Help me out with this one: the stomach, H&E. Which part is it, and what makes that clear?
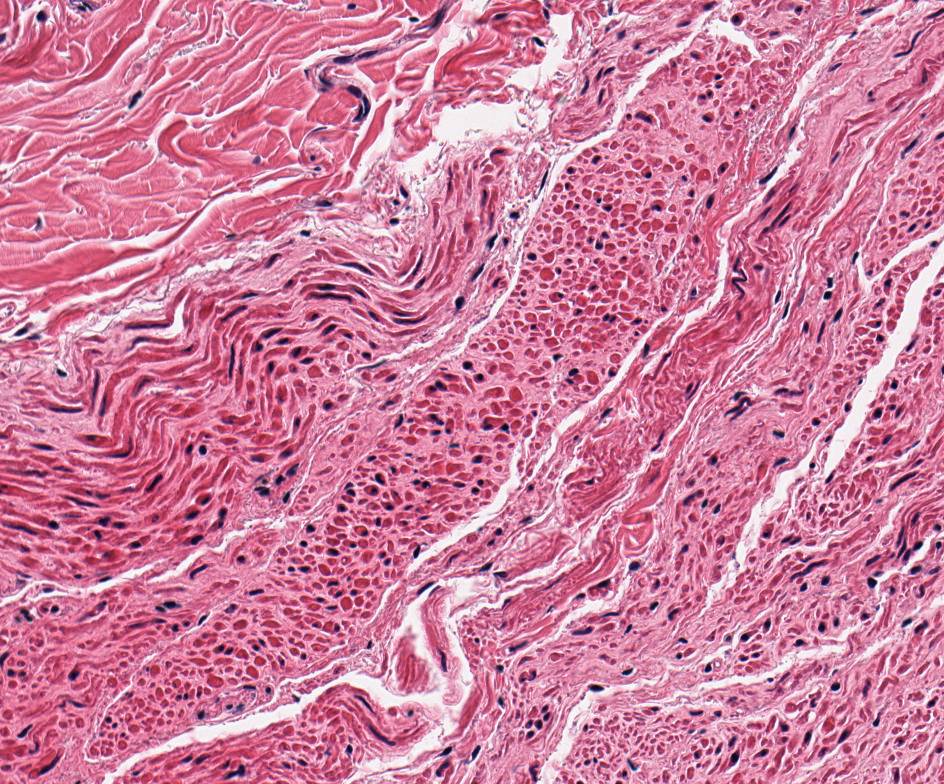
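What you are looking at is smooth muscle. Take the centre first: the cells there are cut across, showing as small rounded eosinophilic profiles, only some holding a nucleus. On the left the cells are cut lengthwise and run a wavy course, with elongated, spindle-shaped, darkly stained nuclei.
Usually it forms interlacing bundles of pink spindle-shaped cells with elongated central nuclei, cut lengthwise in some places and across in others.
In the upper left corner, broad, deeply pink bands lie with very few nuclei among them.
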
